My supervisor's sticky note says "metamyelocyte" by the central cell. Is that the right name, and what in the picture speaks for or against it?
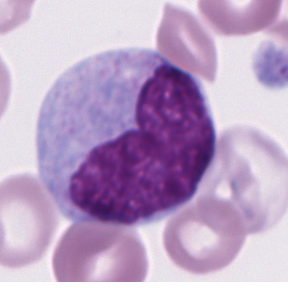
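Cytoplasm: abundant and pale grey-blue, which goes with monocyte and not with metamyelocyte.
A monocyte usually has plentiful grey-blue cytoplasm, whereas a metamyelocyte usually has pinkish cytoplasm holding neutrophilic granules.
Granules: fine and faint pinkish; fine granules on their own could suit either name.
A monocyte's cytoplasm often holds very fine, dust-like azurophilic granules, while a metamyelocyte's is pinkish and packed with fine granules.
Nucleus: indented, with a notch on its left side, lying against the right and lower edge of the cell, with no distinct nucleoli. Outline: round and smooth. Taken together, the grey-blue cytoplasm makes this cell a monocyte, not a metamyelocyte.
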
